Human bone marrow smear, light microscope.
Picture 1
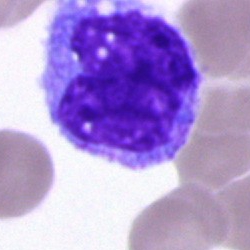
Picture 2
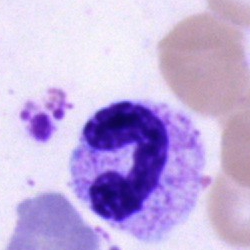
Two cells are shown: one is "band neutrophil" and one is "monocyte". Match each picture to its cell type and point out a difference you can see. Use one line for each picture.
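The cell in picture 1 is a monocyte. The nucleus fills most of the cell.
The cell in picture 2 is a band neutrophil. The cytoplasm is abundant and pale lilac.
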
